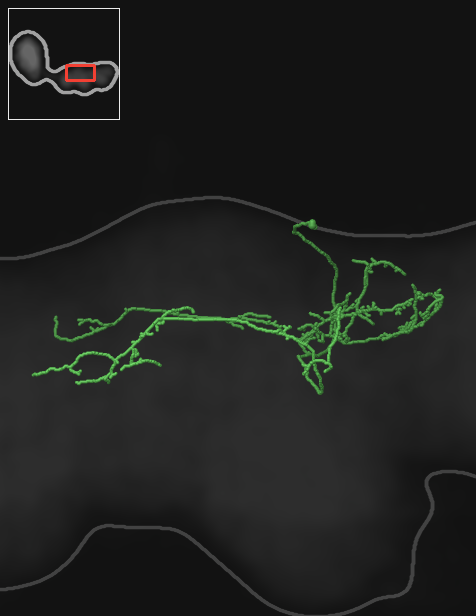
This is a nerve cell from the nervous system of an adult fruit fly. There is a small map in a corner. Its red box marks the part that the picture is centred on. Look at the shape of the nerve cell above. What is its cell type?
IN19B081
